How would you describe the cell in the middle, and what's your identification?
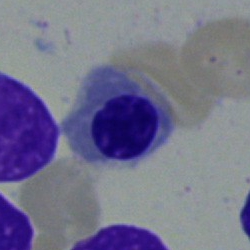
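Look first at the nucleus: it sits off-centre, toward the right side of the cell. Its chromatin is dense and dark purple. Notice the cytoplasm is widest on the left of the nucleus, and the outline is irregular, somewhat angular. This cell is an erythroblast.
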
